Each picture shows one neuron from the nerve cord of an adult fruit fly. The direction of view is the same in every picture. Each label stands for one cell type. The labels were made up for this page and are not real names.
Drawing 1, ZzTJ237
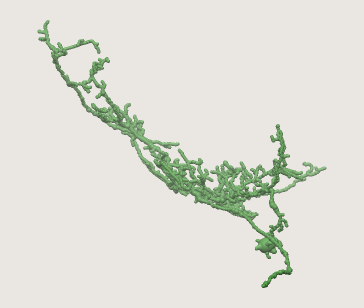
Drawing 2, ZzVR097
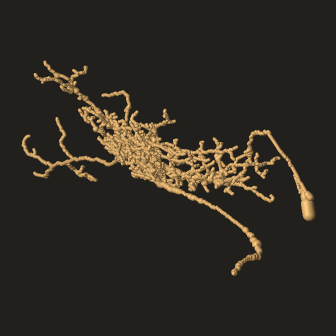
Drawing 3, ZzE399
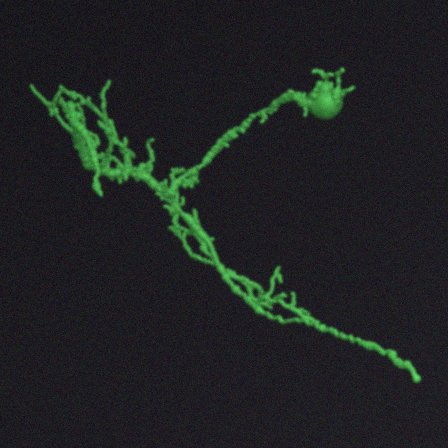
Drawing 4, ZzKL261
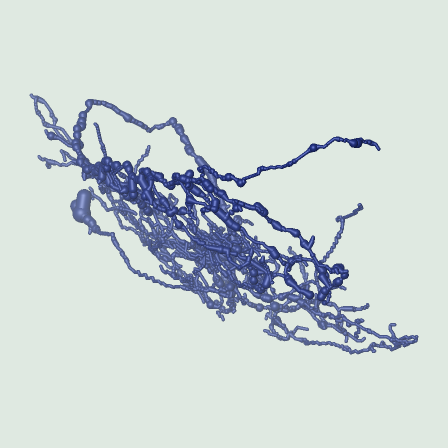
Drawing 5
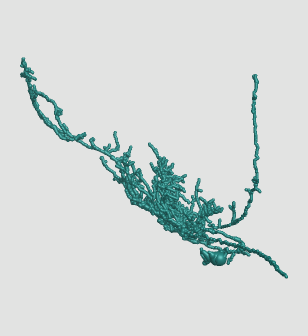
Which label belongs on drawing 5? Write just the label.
ZzTJ237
